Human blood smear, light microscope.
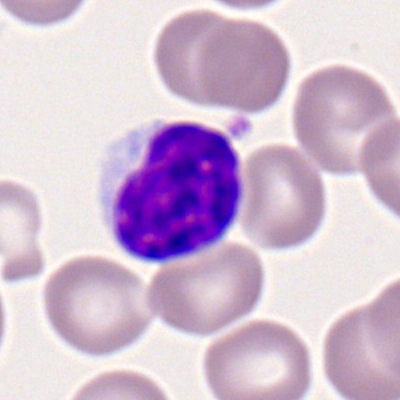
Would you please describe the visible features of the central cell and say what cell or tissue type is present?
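Nucleus fills most of the cell; thin rim of cytoplasm only. Chromatin dense, dark purple, coarsely clumped. Pale blue cytoplasm visible chiefly on the left side of the nucleus. No vacuoles seen in the cytoplasm. Cell: lymphocyte.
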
